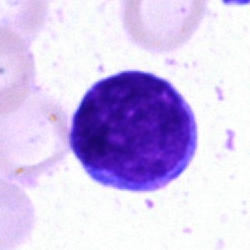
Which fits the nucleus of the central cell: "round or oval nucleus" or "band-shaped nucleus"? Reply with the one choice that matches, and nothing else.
Round or oval nucleus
